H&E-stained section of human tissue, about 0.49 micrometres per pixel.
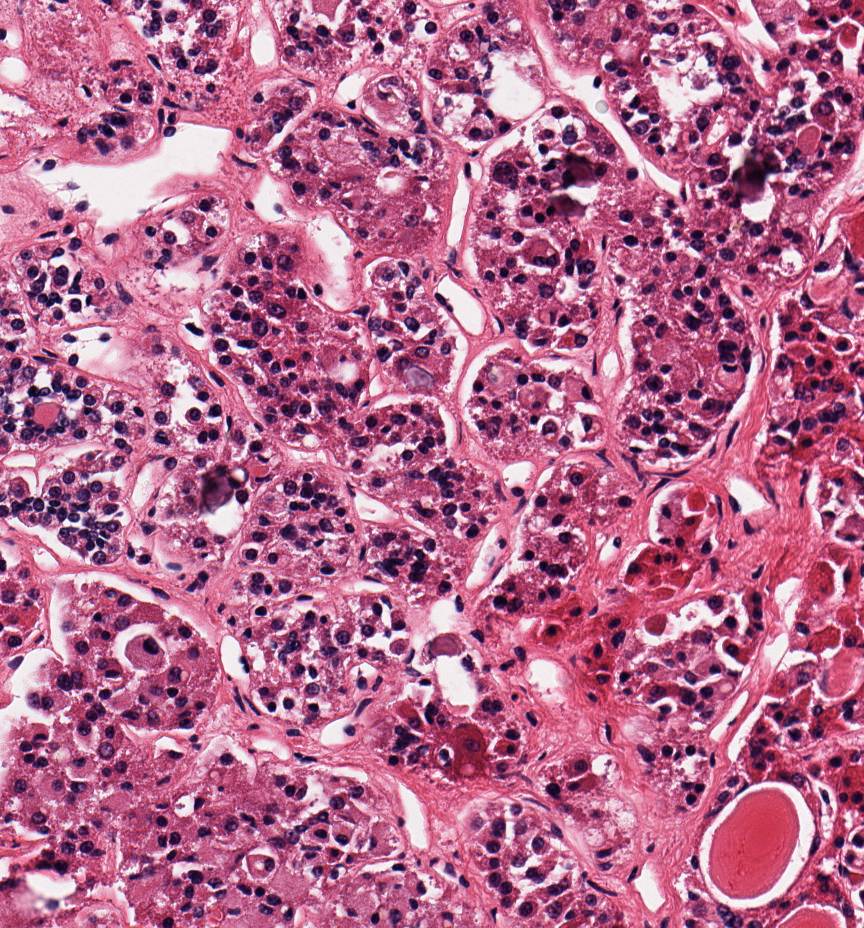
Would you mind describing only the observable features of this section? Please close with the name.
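Nests of cells hold a mixture: some cells have pale pink cytoplasm, others intensely red granular cytoplasm. The nuclei are small, round and darkly stained, varying little in size. Thin-walled capillaries with flattened endothelial nuclei run within the septa between the nests. No fat cells are present in the field. The tissue is pituitary.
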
